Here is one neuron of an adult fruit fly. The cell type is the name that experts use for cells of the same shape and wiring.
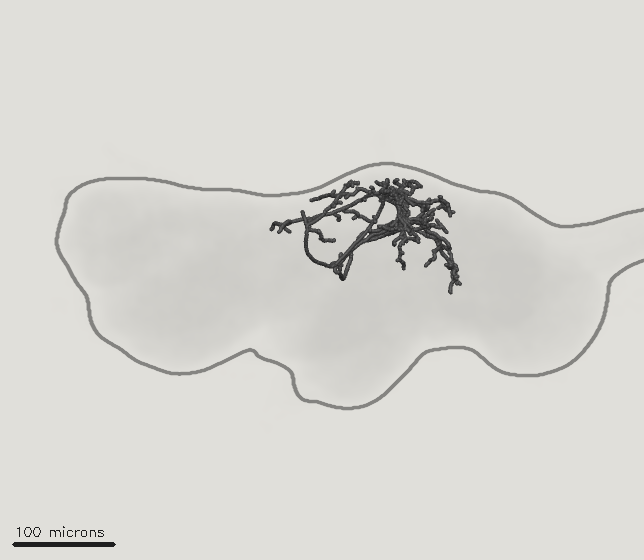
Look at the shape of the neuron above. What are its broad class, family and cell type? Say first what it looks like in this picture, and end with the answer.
No cell body is drawn. From left to right in the picture it spans about 190 microns. Its broad class is nerve-cord intrinsic neuron. Its family is hemilineage 19B. Its cell type is IN19B041.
